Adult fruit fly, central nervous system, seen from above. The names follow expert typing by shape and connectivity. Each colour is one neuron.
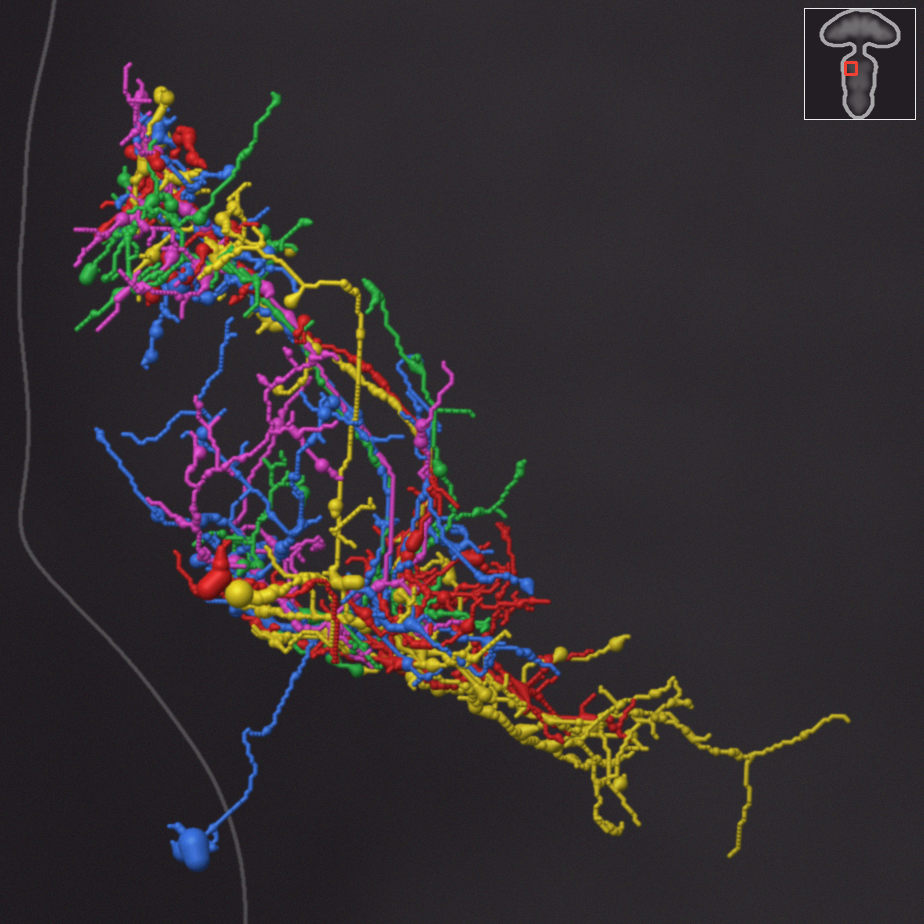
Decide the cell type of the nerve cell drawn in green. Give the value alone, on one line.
IN21A109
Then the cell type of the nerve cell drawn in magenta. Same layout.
IN21A079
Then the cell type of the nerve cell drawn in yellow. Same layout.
IN21A094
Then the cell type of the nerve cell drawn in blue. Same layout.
IN21A100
